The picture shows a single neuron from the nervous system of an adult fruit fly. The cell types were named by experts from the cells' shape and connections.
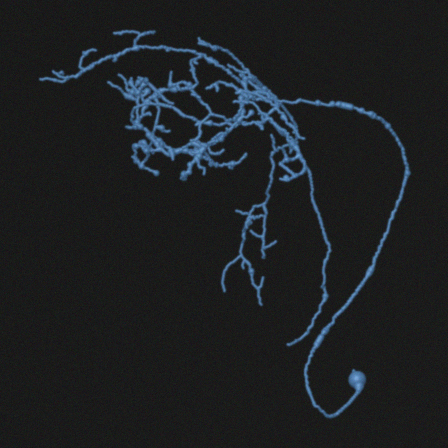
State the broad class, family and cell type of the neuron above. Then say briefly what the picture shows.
It is a central-brain intrinsic neuron. The family is hemilineage SLPav2. The cell type is SLP078. Its cell body lies at the lower right of the picture. Dozens of branch ends can be seen.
